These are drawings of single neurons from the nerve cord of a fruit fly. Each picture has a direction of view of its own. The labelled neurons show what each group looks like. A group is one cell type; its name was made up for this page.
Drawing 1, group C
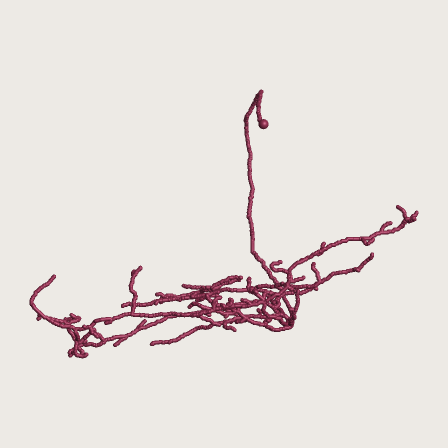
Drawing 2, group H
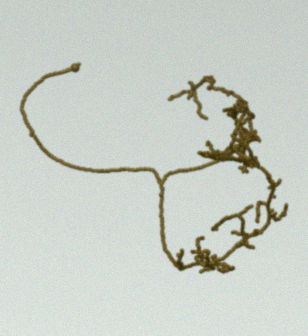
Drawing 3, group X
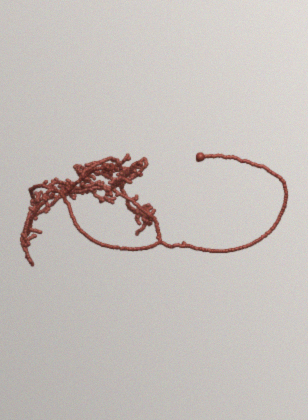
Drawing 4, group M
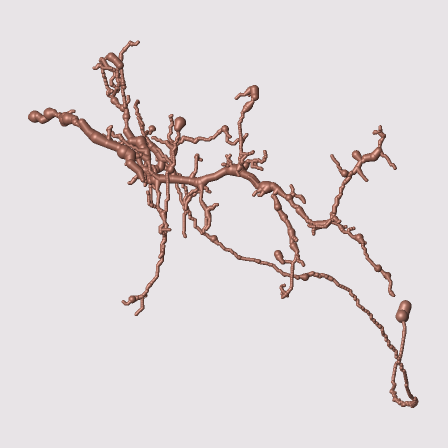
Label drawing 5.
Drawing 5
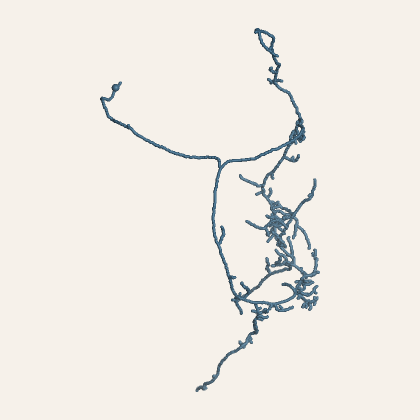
group H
